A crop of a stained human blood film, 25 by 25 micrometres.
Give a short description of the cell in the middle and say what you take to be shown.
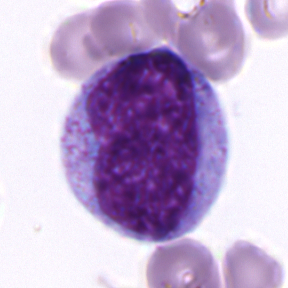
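The cell outline is round to slightly oval and smooth. The nucleus measures about 17 by 10 micrometres, and its chromatin is fine and lacy rather than coarsely clumped. Fine reddish-purple granules are scattered through the cytoplasm, which shows no vacuoles. This is a promyelocyte.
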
